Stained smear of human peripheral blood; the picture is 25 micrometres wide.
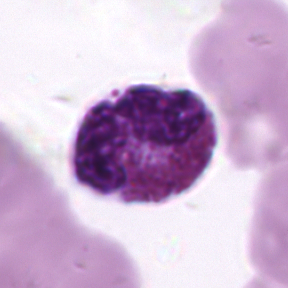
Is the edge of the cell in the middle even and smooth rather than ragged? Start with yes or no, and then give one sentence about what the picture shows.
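Yes. The cell outline is smooth and nearly round.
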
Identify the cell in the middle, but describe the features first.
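The central cell has a centre paler than its upper and left parts, with a fine pinkish-purple speckled texture. Its lower part shows a reddish-purple granular texture. No nucleoli are visible, and no clear vacuoles are seen within the cell. The cell is an eosinophil.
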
